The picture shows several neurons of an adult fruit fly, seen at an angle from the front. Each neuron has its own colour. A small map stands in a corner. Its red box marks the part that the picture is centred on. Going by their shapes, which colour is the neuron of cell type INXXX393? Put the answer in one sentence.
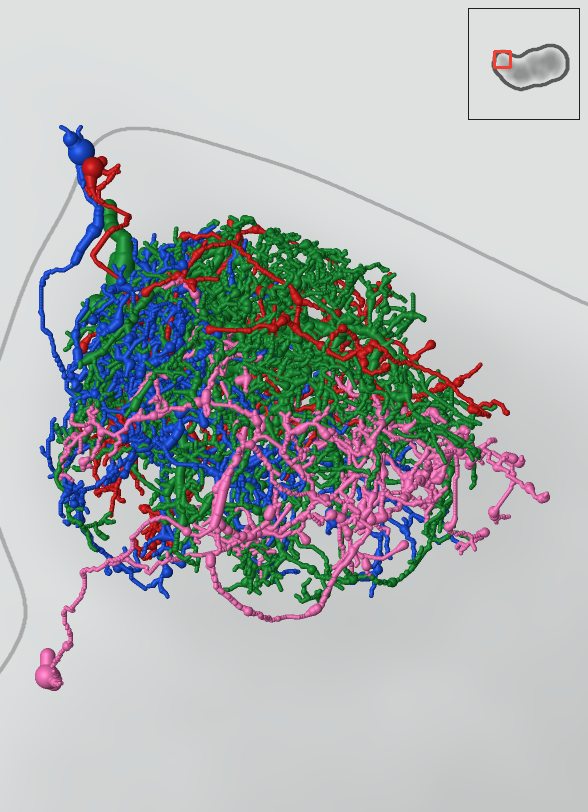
The colour is red.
